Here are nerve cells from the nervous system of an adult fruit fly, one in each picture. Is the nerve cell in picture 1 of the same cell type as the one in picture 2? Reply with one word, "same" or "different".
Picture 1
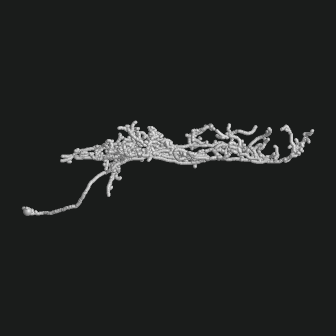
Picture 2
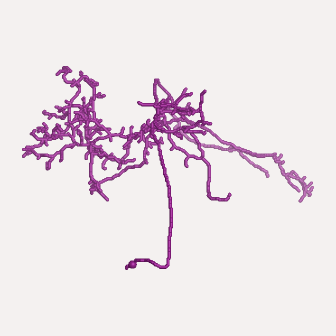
different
